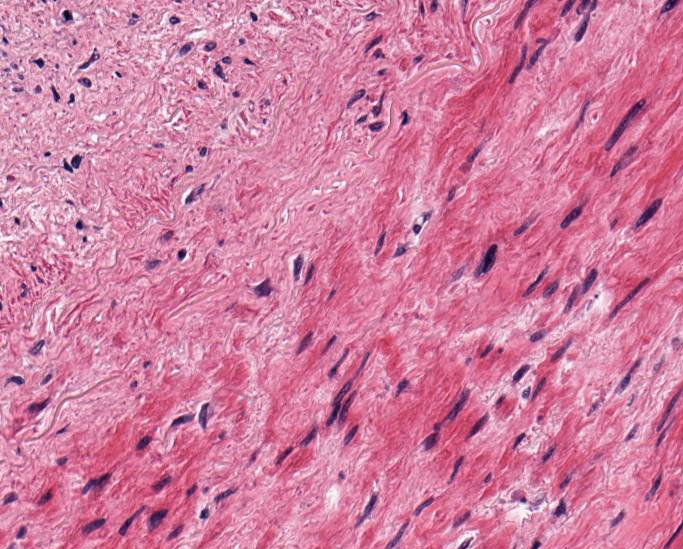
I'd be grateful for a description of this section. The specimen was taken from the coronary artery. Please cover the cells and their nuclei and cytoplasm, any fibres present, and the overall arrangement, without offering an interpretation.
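First, loose, pale pink connective tissue occupies the upper left corner, while denser, deeper pink bundles of smooth muscle fill the right and lower parts. Next, nuclei within the muscle bundles are elongated and cigar-shaped with blunt ends. Third, the cytoplasm of the smooth muscle cells stains a deep, bright pink. Last, nuclei scattered through the upper left connective tissue are small, dark and irregular in shape.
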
